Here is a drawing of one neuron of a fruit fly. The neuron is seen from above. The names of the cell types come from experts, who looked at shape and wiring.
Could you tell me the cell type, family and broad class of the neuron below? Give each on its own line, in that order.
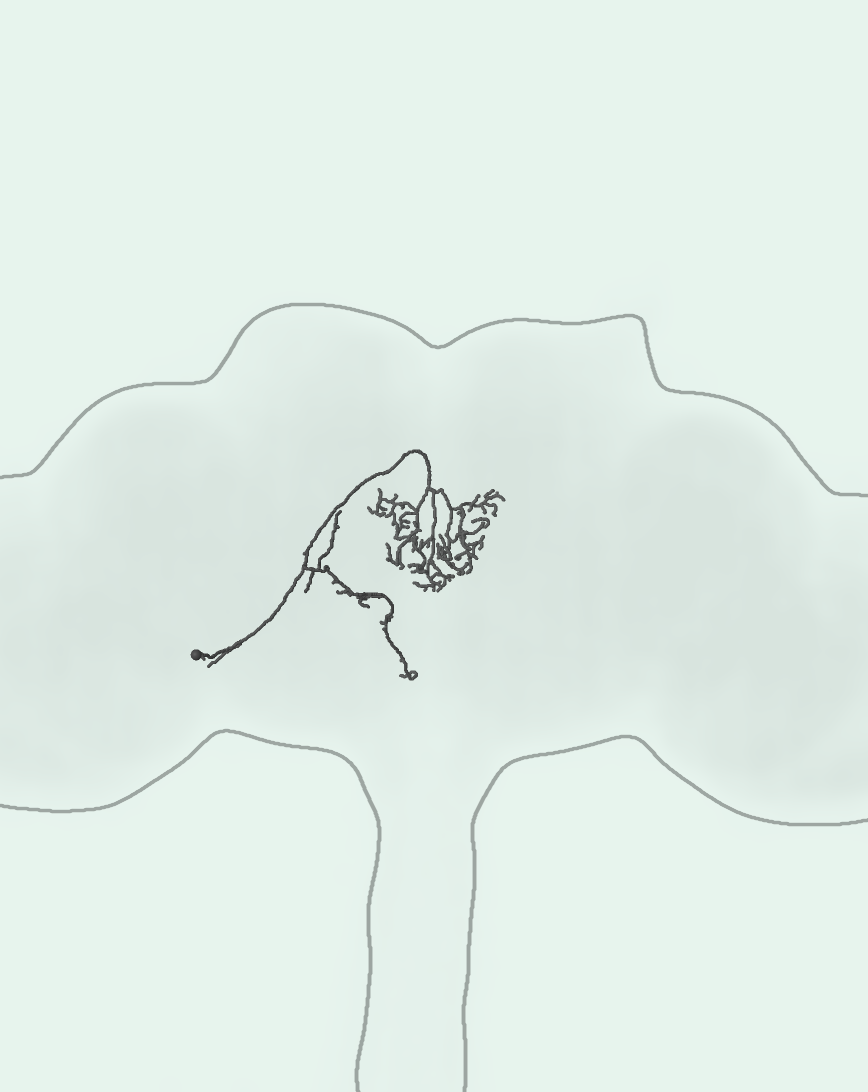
FB2I_a
hemilineage DL1_dorsal
central-brain intrinsic neuron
